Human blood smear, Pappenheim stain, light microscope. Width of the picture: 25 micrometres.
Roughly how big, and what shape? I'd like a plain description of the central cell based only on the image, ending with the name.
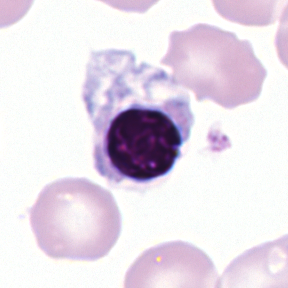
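Round in outline and about 6 micrometres across, the nucleus sits eccentrically toward the lower right, reaching close to the right edge of the cell. Its chromatin is very dark purple and dense, with only a few faint lighter streaks. Plentiful cytoplasm extends mostly above and to the left of it, pale greyish-blue with a patchy, mottled texture. It is a normoblast.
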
